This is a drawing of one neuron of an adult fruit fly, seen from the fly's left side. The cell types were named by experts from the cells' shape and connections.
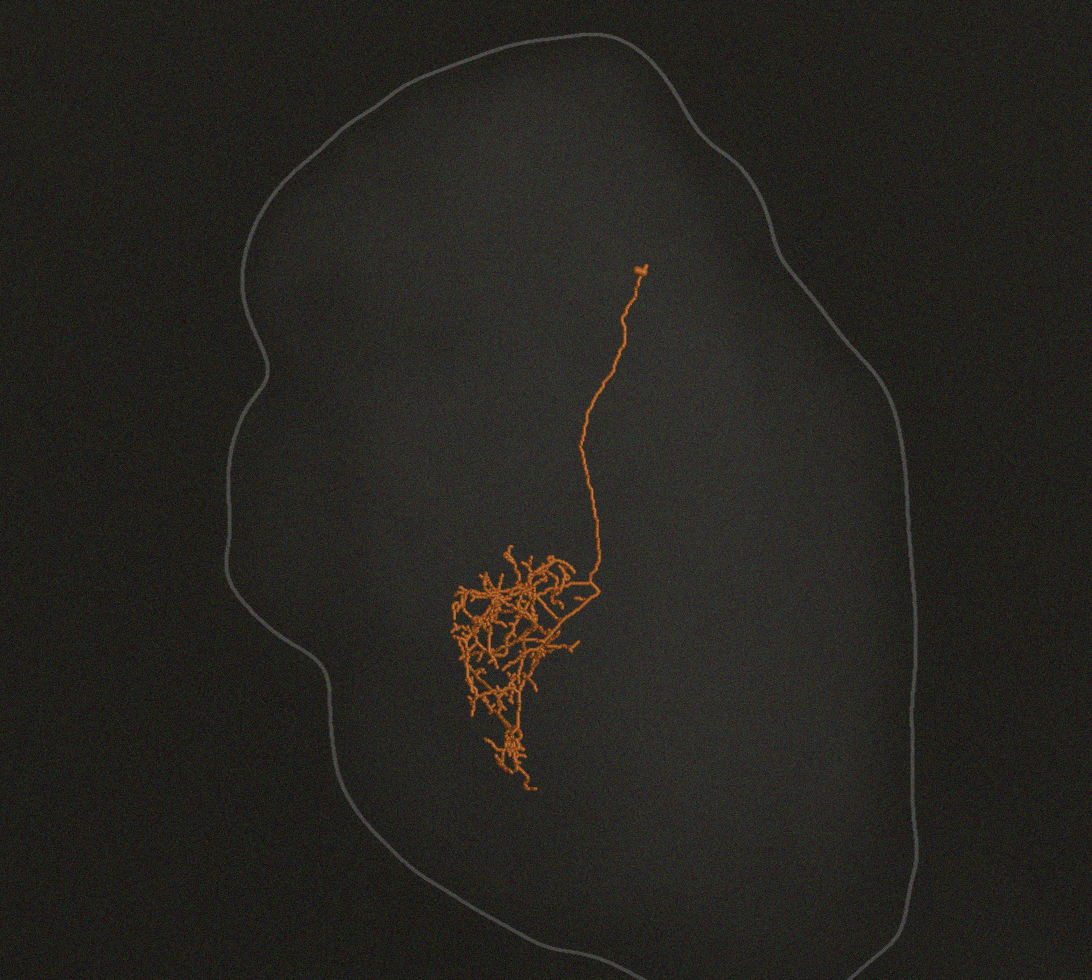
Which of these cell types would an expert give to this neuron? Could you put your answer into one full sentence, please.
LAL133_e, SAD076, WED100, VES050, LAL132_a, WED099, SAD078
The cell type that this neuron has is VES050.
